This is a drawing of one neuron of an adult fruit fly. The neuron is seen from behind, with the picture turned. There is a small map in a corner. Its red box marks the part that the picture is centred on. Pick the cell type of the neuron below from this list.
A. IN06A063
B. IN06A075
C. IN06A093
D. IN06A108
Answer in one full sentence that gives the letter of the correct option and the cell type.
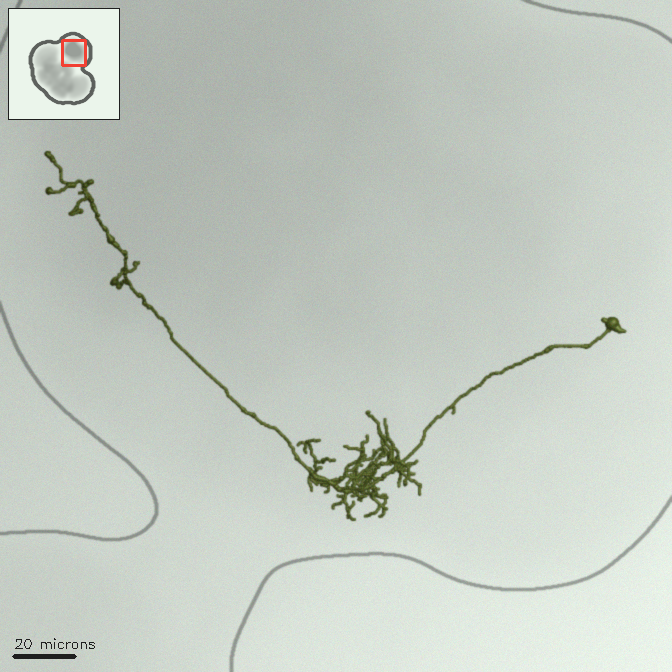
The neuron is IN06A075 in cell type, which is option B.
